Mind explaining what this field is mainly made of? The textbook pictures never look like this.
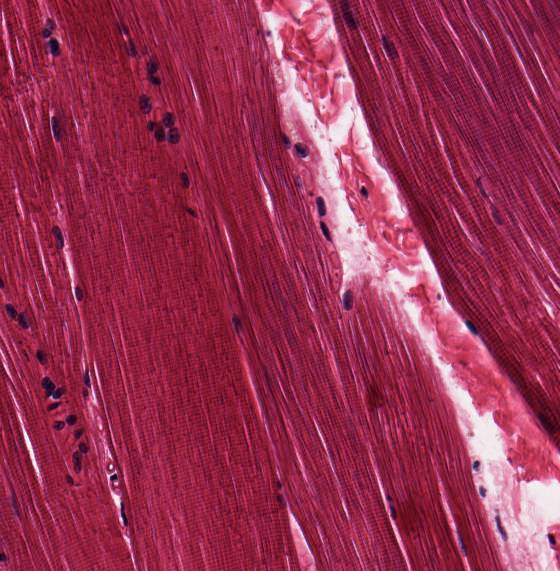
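That's mostly skeletal muscle. The long parallel fibres run steeply from upper left toward lower right as separate, unbranched straight bands with fine transverse cross-striations. Their dark oval to elongated nuclei sit at the fibre edges rather than centrally.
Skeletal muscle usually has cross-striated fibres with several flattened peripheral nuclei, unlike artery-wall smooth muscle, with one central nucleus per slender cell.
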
